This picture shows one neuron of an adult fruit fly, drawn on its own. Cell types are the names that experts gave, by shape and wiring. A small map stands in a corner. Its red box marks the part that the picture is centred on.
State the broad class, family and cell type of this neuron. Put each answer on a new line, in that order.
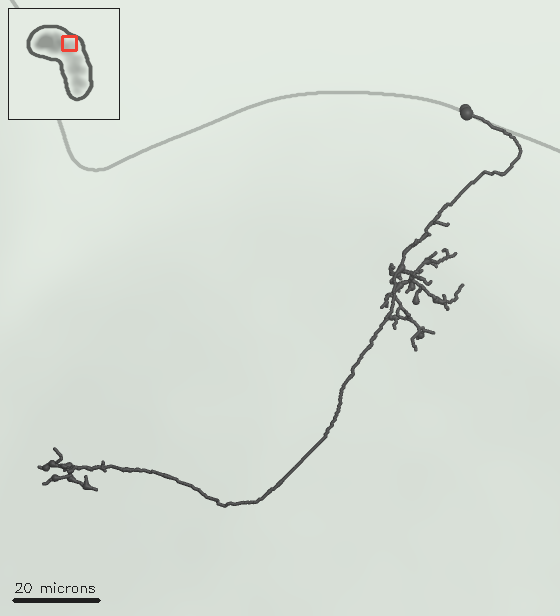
optic-lobe intrinsic neuron
Tm
Tm29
